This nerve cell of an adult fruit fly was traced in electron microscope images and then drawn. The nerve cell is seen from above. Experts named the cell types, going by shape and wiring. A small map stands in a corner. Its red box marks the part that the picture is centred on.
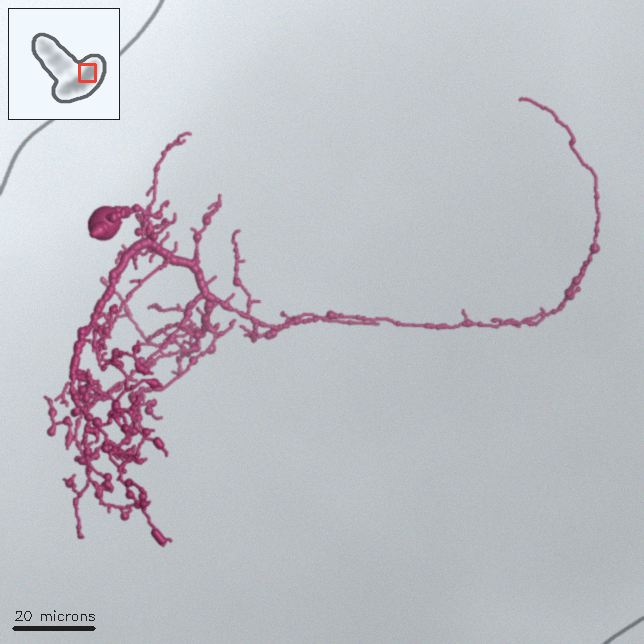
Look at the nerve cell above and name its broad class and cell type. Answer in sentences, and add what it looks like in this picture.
It is a central-brain intrinsic neuron. Its cell type is SMP530_b. By the scale bar it is about 140 microns wide in this view. The picture shows dozens of branch ends.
